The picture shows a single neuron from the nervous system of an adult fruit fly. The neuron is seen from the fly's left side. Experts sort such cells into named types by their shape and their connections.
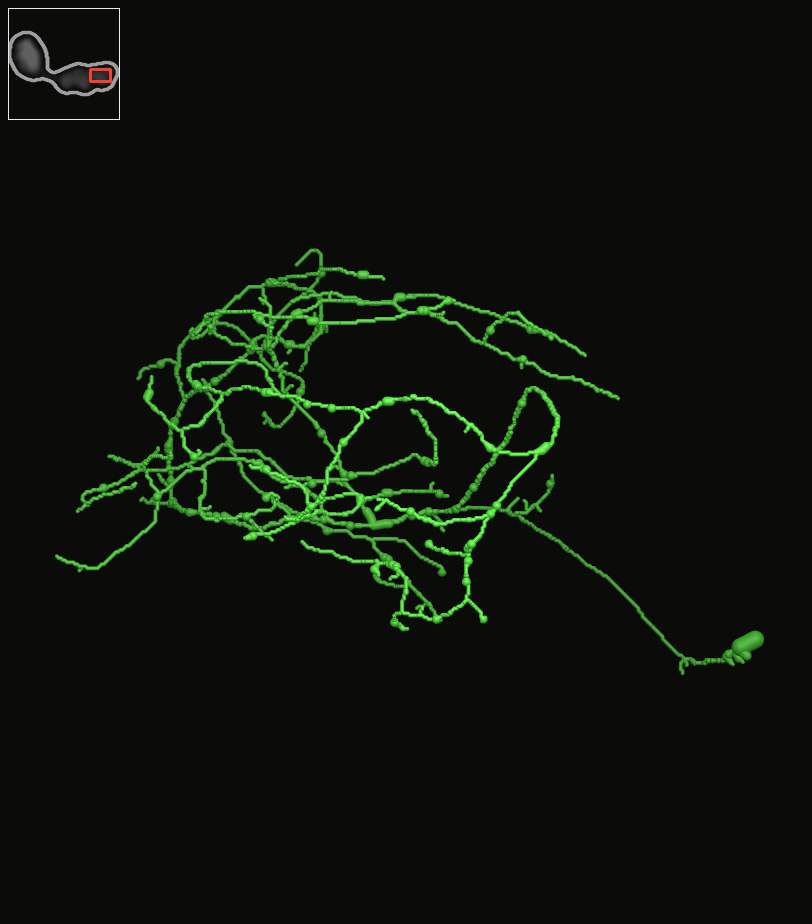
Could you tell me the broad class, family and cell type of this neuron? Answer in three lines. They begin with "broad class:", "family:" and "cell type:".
broad class: nerve-cord intrinsic neuron
family: hemilineage 04B
cell type: IN04B048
